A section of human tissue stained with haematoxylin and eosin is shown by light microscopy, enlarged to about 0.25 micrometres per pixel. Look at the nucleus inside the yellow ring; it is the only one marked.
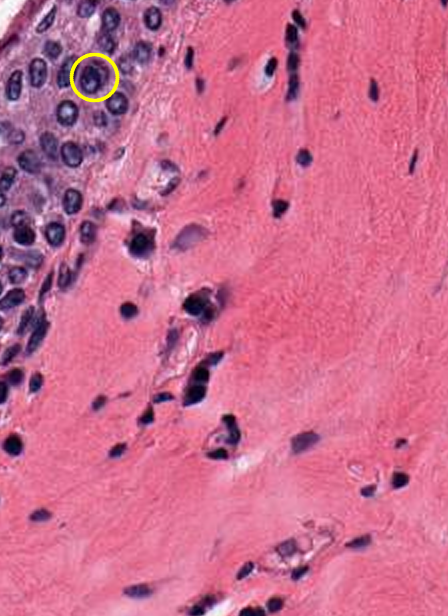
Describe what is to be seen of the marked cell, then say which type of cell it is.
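The nucleus is round to slightly oval, about the same size as the nuclei of the cells crowded around it. The nucleus stains dark purple, with a denser rim and a somewhat paler, uneven interior. The cytoplasm is a modest pale pink-lilac rim around the nucleus, with no sharp outline separating it from its neighbours. The marked nucleus belongs to a squamous epithelial cell.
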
